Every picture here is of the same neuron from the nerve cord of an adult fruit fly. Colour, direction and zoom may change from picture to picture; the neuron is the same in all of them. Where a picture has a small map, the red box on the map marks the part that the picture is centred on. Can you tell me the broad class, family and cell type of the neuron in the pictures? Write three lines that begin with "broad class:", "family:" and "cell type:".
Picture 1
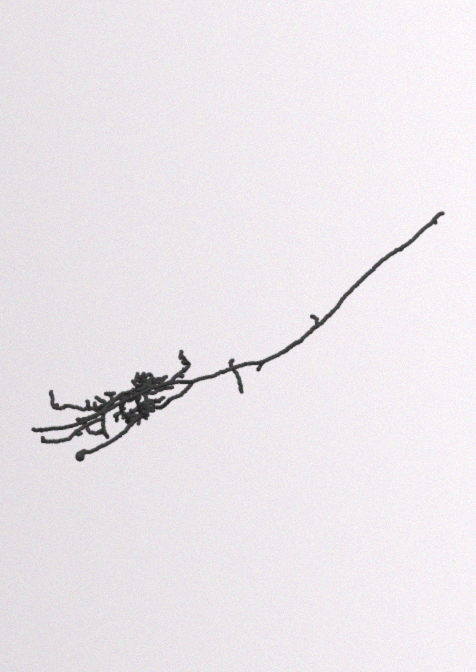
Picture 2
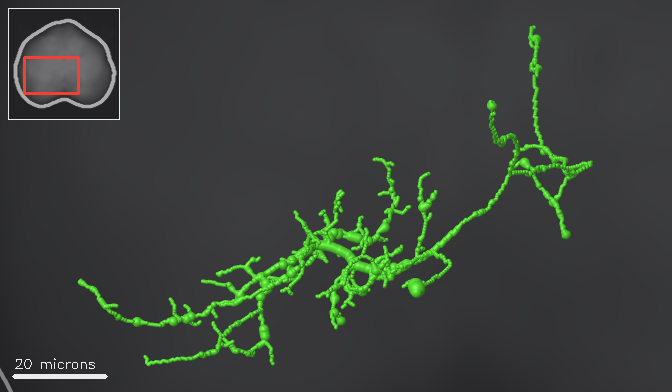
broad class: ascending neuron
family: hemilineage 10B
cell type: AN10B034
